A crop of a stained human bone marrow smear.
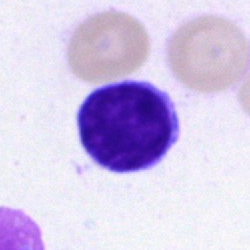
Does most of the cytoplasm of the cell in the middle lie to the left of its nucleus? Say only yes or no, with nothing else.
No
